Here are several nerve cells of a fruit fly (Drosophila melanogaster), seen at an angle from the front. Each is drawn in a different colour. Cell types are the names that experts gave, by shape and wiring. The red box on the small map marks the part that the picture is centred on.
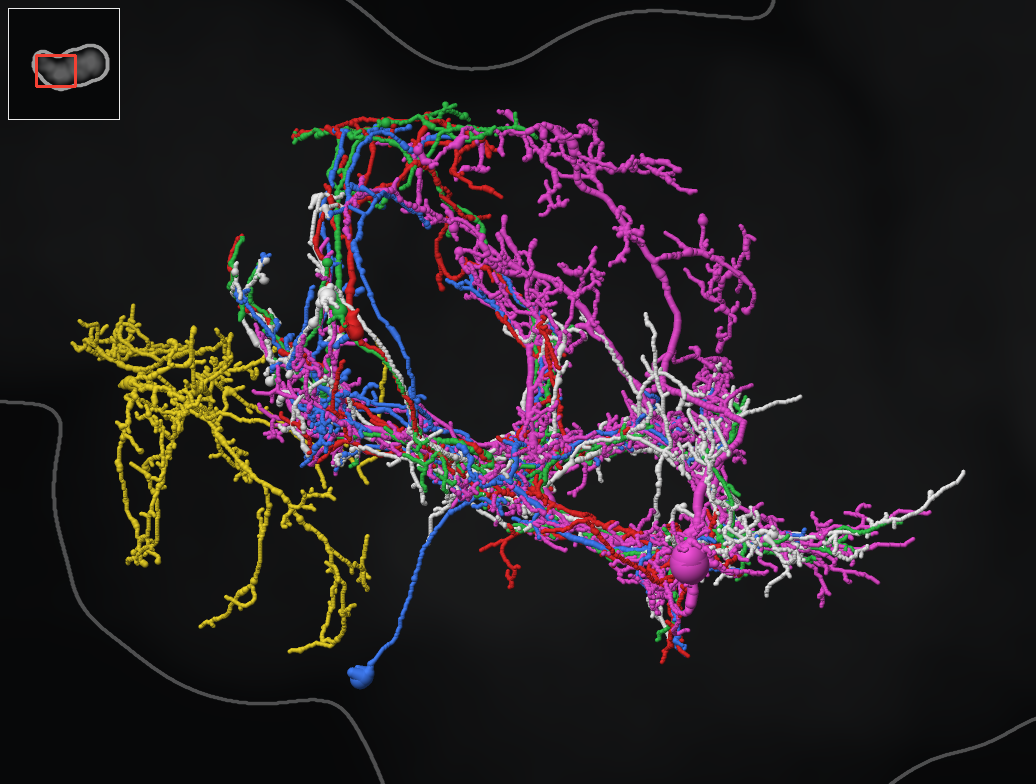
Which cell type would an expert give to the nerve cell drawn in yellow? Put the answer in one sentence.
The cell type is IN03A058.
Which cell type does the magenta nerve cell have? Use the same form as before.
The cell type is dPR1.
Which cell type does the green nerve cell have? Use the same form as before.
The cell type is IN11A006.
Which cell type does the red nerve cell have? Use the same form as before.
The cell type is IN11A004.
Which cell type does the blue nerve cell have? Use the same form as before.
The cell type is IN12A030.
